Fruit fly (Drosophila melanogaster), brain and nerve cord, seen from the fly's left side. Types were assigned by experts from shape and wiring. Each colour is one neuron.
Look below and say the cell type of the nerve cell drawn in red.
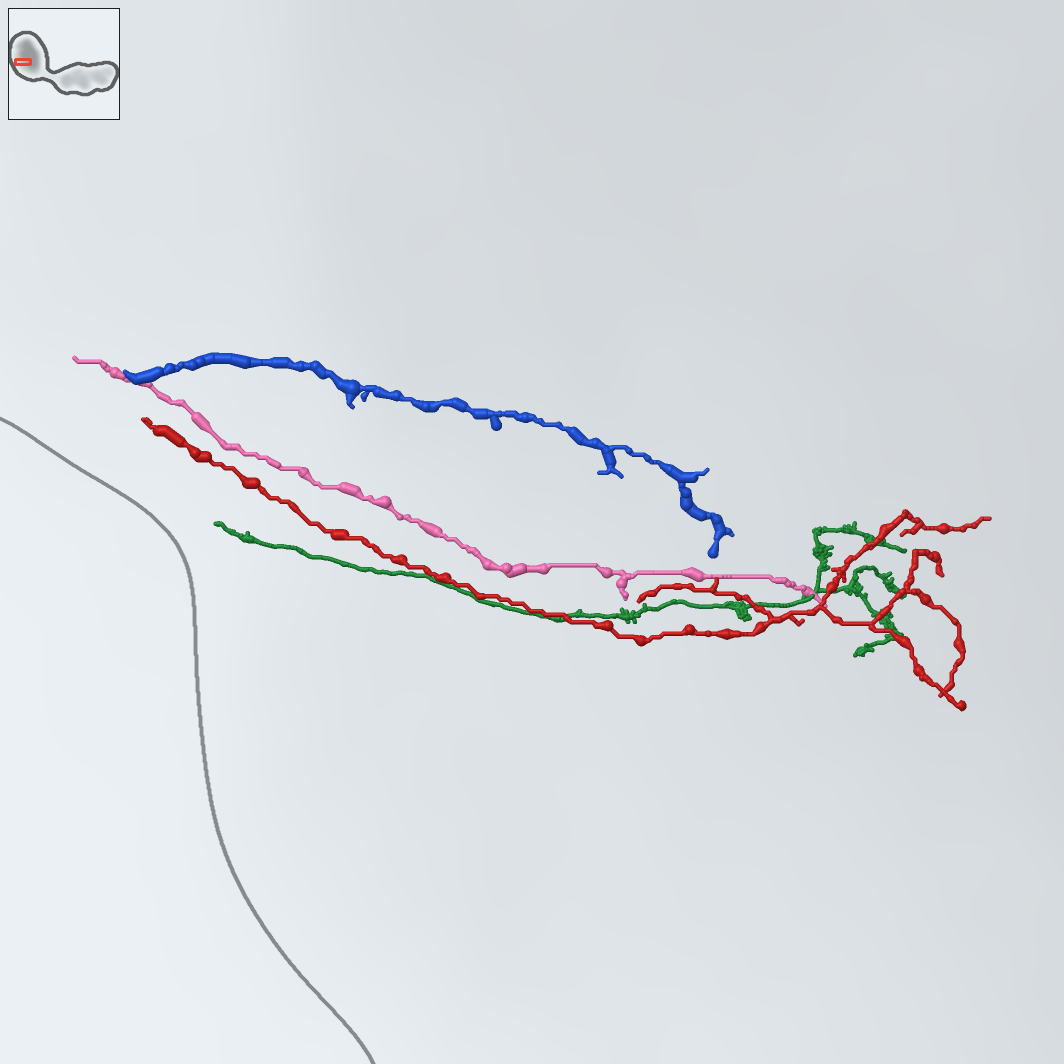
JO-B4_b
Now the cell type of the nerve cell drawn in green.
JO-B2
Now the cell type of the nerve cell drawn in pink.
JO-B1_b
